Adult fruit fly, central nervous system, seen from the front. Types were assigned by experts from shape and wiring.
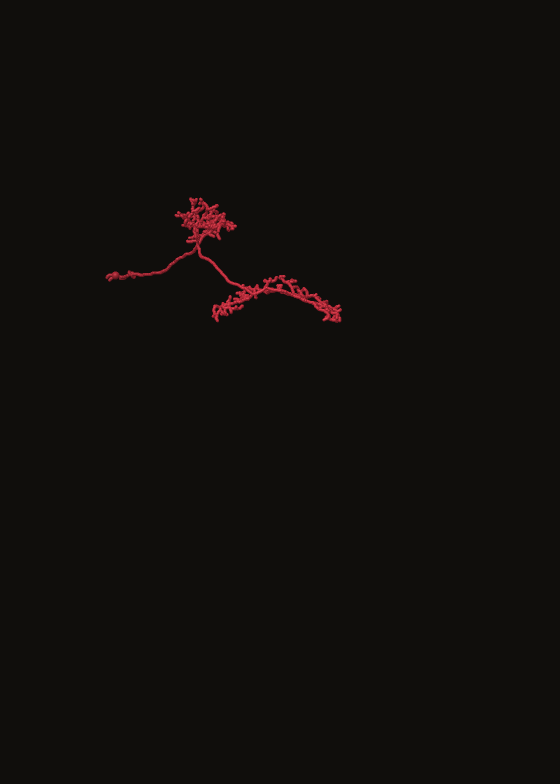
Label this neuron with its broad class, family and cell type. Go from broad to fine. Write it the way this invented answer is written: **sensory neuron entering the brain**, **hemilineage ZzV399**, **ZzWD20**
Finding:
**central-brain intrinsic neuron**, **hemilineage DL1_dorsal**, **FB6I**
